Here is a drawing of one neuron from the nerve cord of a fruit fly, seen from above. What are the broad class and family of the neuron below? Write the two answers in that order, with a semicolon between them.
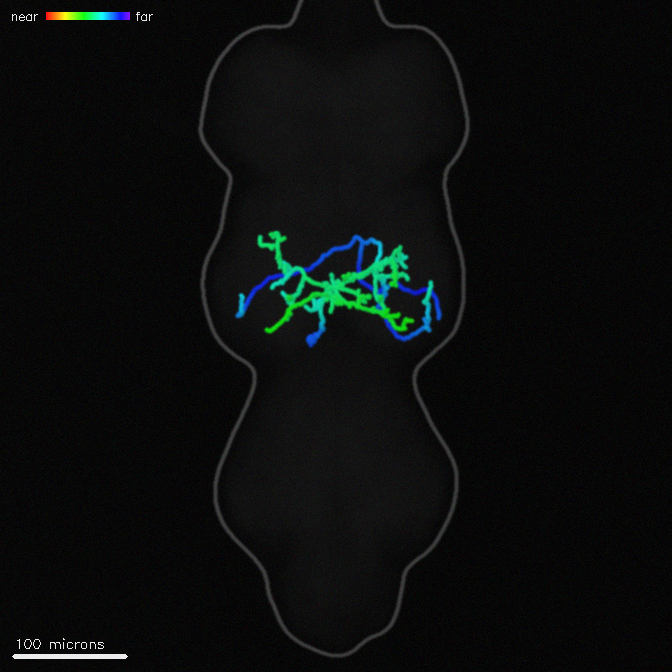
nerve-cord intrinsic neuron; hemilineage 12B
